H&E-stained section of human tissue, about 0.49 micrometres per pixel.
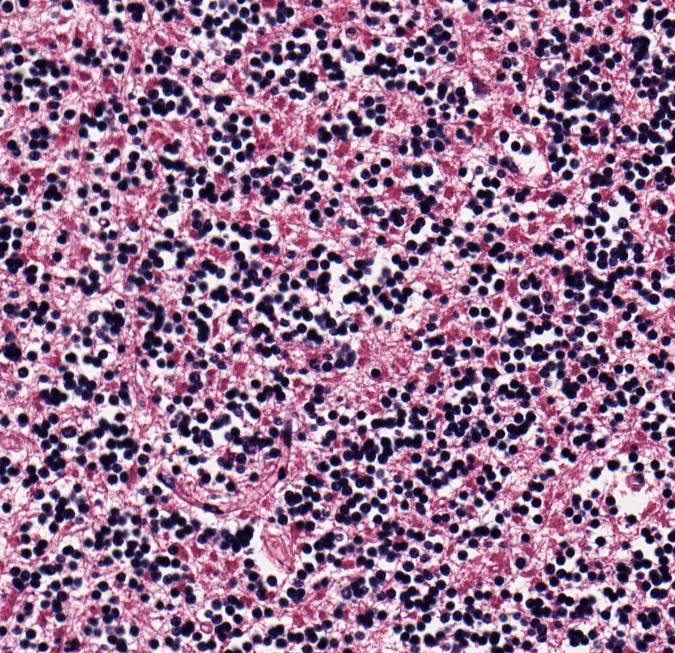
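Cerebellum, haematoxylin and eosin stained section. Small, round, dark, uniform nuclei with scant visible cytoplasm. Fine pink fibrillary meshwork between nuclei. Small clear spaces scattered between cells throughout field.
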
